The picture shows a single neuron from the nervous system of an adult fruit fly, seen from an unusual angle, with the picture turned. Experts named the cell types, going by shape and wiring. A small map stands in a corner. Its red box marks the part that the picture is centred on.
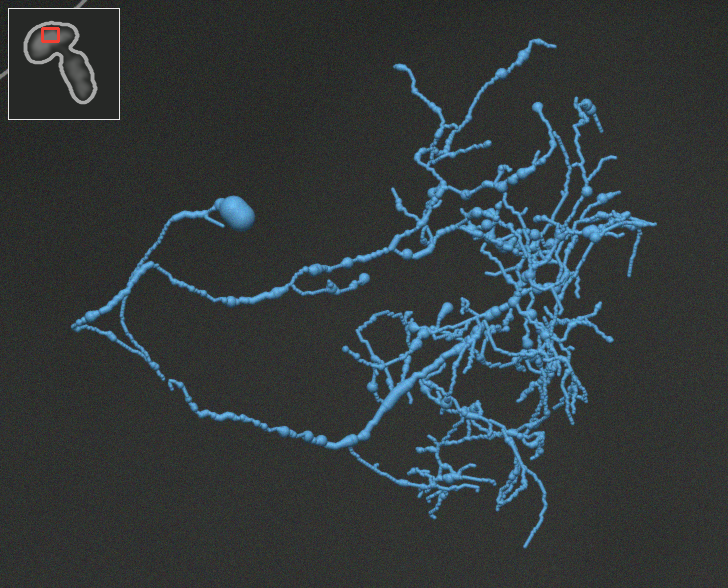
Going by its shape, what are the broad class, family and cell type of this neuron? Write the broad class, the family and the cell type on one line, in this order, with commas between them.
central-brain intrinsic neuron, hemilineage VLPd&p1_dorsal, CB3959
